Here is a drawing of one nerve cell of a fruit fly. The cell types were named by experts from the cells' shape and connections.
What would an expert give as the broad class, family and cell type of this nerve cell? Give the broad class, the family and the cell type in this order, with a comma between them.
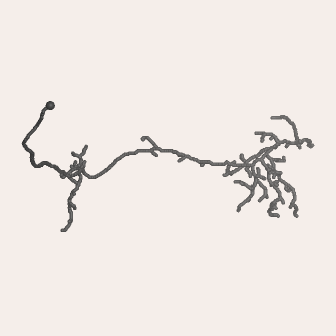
nerve-cord intrinsic neuron, hemilineage 03B, IN03B088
